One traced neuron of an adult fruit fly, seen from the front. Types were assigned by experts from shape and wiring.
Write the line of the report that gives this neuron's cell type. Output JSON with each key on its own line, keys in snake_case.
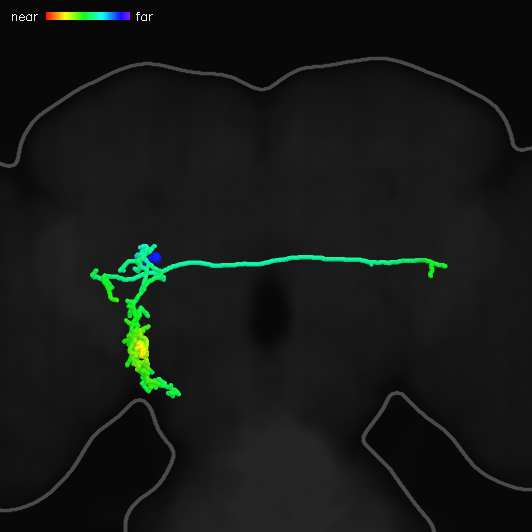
{
 "cell_type": "CB2472"
}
